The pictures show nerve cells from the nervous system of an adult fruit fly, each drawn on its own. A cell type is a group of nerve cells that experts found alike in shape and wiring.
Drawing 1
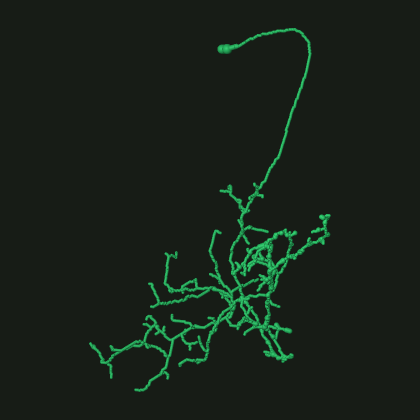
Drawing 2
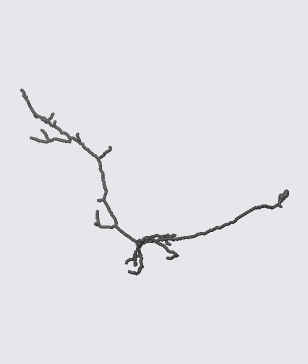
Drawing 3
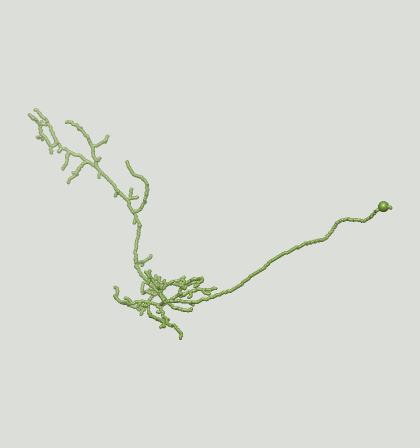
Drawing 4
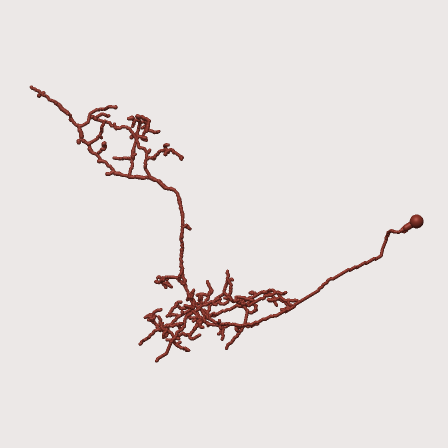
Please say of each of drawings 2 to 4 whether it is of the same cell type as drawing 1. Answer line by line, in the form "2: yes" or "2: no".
2: no
3: no
4: no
